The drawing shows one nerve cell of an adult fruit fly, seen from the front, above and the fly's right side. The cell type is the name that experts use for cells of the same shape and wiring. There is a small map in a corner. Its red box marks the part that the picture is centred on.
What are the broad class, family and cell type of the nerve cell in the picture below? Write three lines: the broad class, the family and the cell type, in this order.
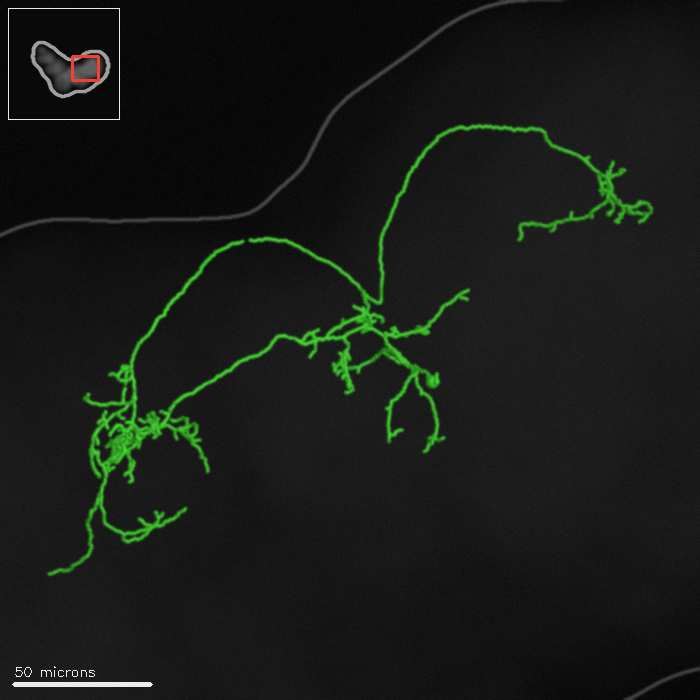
central-brain intrinsic neuron
hemilineage SMPad1
SMP703m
